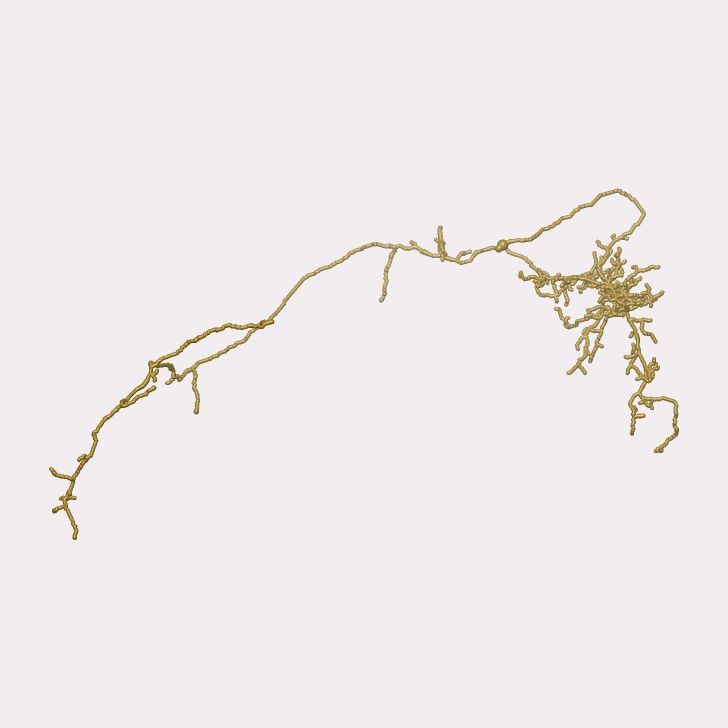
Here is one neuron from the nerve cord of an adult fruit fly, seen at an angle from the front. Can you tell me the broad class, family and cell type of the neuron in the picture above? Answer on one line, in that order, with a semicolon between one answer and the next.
nerve-cord intrinsic neuron; hemilineage 19B; IN19B082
